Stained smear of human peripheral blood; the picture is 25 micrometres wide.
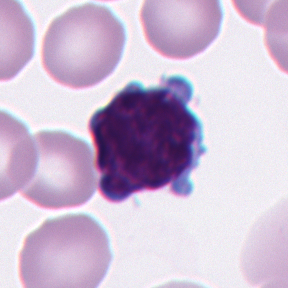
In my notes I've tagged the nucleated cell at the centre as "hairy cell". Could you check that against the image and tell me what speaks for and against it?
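Knobby and irregular rather than smooth: that is the outline, with small pale blue blebs protruding from the right edge. The nucleus is a single unlobed mass about 10 micrometres across, filling about 80% of the cell's area; its chromatin is dark purple and coarsely clumped, and no nucleoli show. The cytoplasm is scant and pale blue.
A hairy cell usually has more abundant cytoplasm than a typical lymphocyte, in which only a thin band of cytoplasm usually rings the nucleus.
Weighed against that, the scant cytoplasm here sits poorly with a hairy cell and well with a typical lymphocyte. So this cell is a typical lymphocyte, not a hairy cell.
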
